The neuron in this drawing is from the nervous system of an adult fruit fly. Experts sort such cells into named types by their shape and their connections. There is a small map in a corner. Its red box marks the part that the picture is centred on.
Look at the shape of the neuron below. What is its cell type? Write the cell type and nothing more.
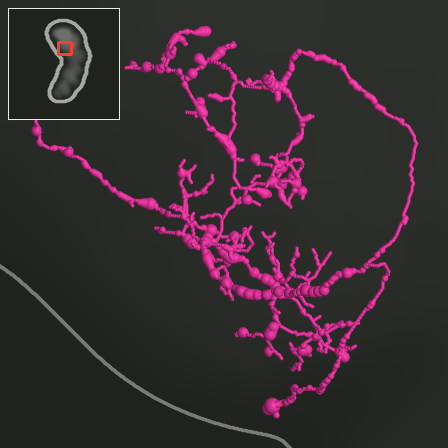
LHPV8c1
